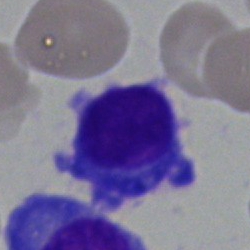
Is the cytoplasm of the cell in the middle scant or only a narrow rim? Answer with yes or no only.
Yes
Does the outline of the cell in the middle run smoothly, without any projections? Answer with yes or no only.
No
